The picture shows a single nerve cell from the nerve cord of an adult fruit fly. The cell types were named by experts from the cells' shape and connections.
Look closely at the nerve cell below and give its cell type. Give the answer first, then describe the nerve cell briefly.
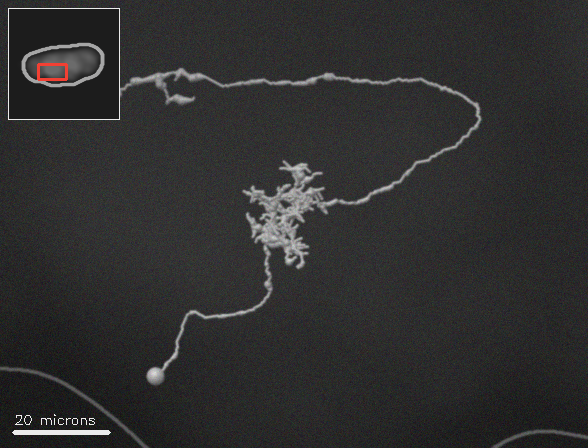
Its cell type is IN10B054. Its broad class is nerve-cord intrinsic neuron. By the scale bar it is about 80 microns wide in this view. Dozens of branch ends can be seen.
